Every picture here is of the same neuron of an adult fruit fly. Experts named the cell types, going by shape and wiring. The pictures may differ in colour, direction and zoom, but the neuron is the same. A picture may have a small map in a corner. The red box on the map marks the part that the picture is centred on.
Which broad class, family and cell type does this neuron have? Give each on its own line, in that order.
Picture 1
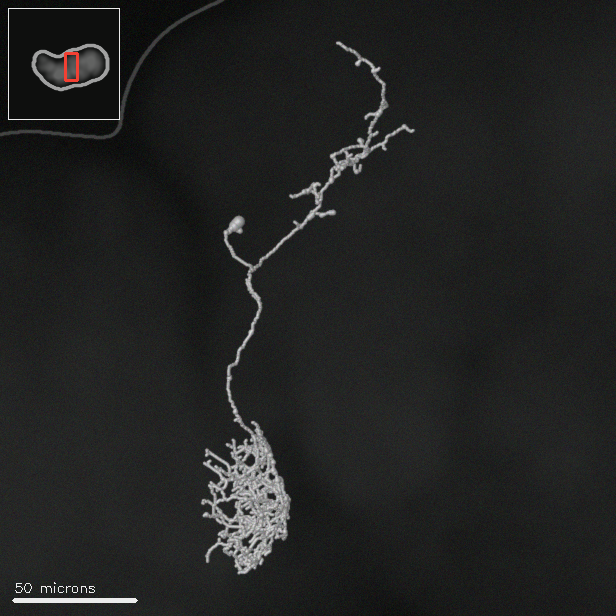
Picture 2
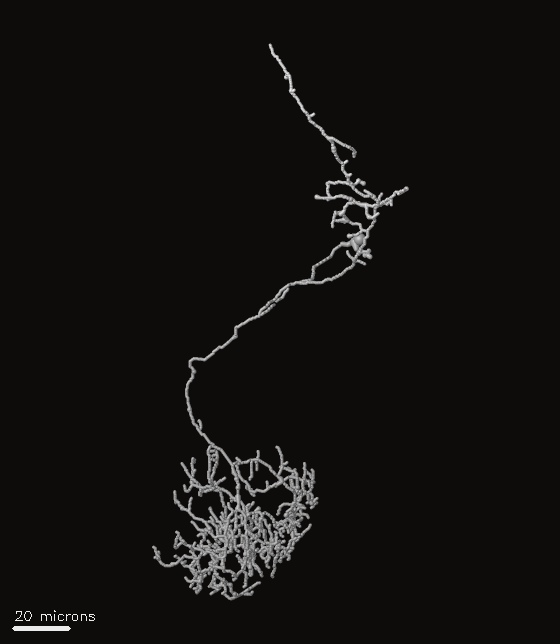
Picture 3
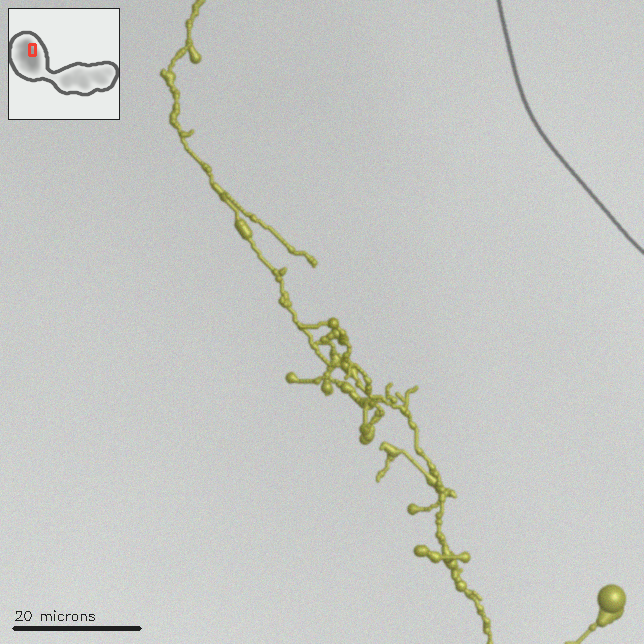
visual projection neuron
hemilineage VPNp&v1_ventral
LoVP61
